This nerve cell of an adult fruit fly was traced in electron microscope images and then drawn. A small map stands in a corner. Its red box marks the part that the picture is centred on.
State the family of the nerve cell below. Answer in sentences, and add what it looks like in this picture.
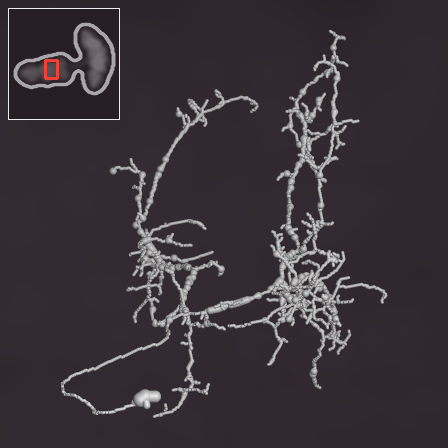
Its family is hemilineage 00A. It is a nerve-cord intrinsic neuron. It is in the nerve cord and does not reach the brain. The picture shows dozens of branch ends.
